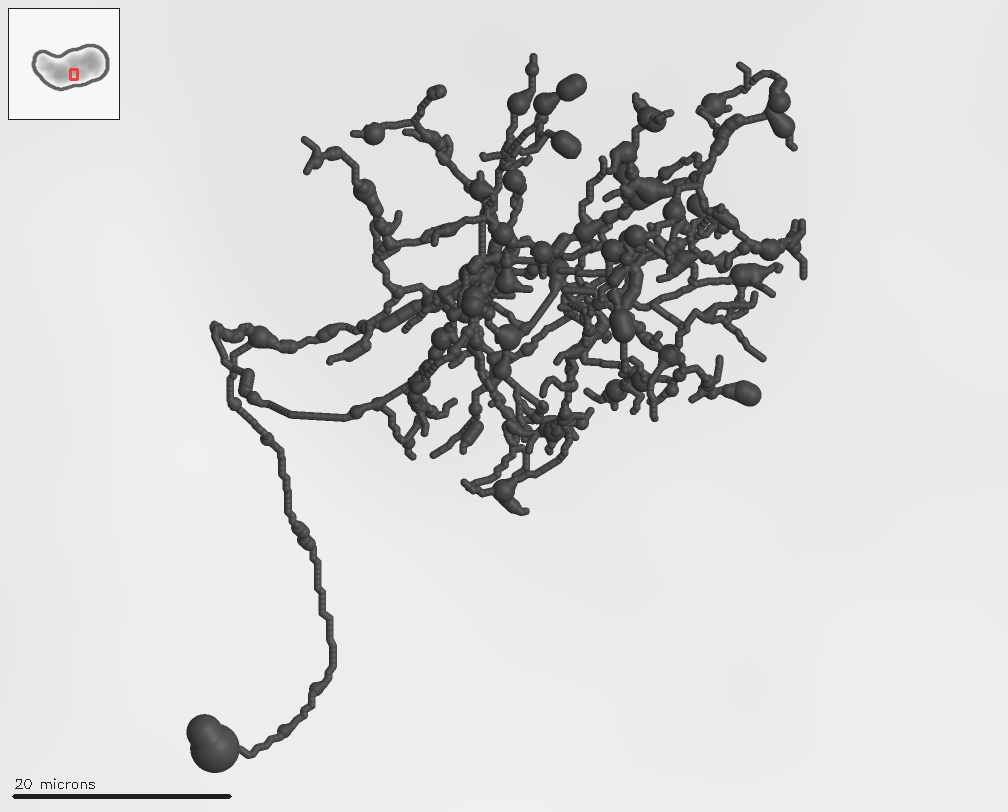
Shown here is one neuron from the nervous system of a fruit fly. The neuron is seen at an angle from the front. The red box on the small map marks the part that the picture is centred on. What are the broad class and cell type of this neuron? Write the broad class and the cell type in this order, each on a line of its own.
central-brain intrinsic neuron
CB2642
